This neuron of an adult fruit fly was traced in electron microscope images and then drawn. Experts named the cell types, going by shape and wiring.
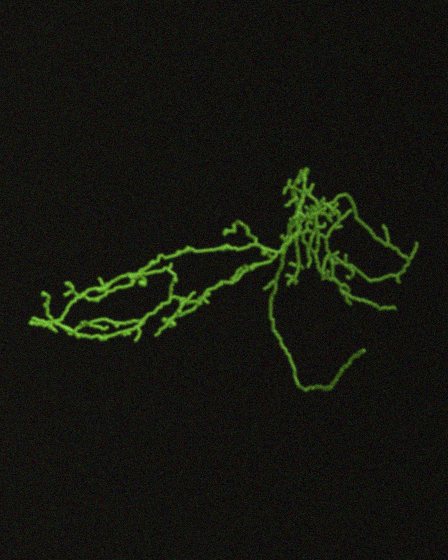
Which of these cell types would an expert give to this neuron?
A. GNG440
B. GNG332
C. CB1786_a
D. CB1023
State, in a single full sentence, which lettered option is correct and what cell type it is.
Cell type GNG440, found in option A, is the type of the neuron.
